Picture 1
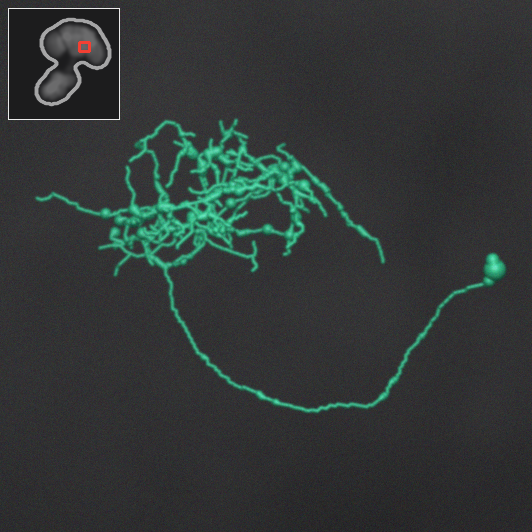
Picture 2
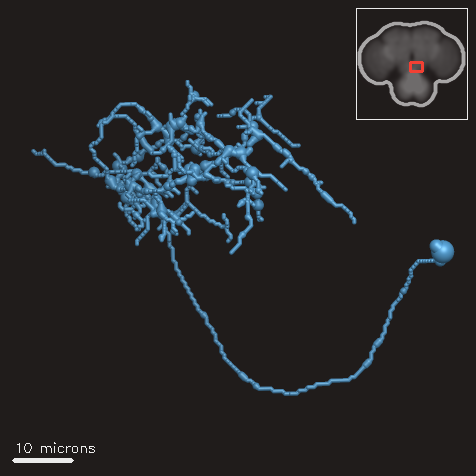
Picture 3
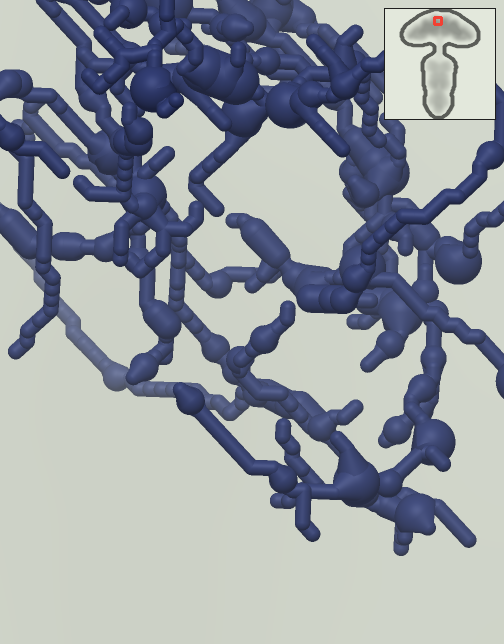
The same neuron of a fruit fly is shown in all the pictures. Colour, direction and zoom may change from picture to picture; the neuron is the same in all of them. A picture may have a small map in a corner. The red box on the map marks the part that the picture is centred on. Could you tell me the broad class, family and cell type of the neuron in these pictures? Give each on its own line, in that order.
central-brain intrinsic neuron
hemilineage TRdm
GNG388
